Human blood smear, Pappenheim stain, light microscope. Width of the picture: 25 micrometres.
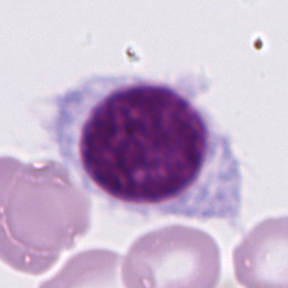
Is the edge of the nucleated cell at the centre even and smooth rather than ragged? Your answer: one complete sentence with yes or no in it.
No, projections, blebs or tags, or a frayed edge, break the outline of this cell.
